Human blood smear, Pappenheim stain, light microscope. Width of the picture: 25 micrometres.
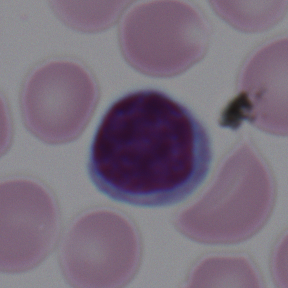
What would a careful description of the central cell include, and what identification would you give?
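Let me see: the outline is smooth and round. The nucleus sits off-centre, up toward the left. Its chromatin is dense and coarsely clumped, and I can find no nucleoli. This, then, is a typical lymphocyte.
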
